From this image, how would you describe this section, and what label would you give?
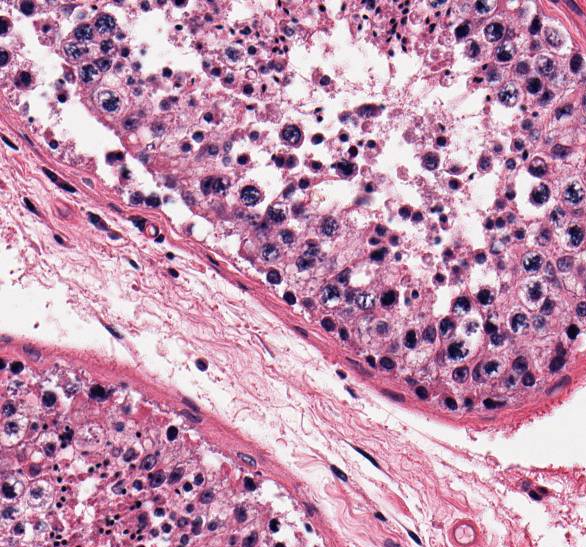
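Two tubule cross-sections fill this field: a large one at upper right and part of another at lower left, separated by a diagonal band of connective tissue. Notice their epithelium is many cell layers thick. In its middle layers sit large round cells with big round nuclei of coarse, clumped chromatin. Toward the inner side, away from the wall, small dense dark round nuclei gather. This is testis.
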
